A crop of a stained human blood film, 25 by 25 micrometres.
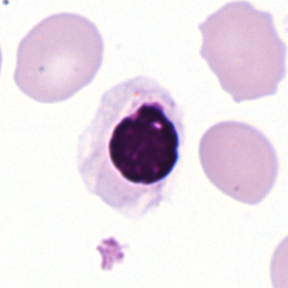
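Normoblast in a stained smear of human peripheral blood, taken feature by feature. First, the cell outline is irregular, with uneven, ragged edges. Next, the nucleus is round, with no lobes or indentation, about 7 by 6 micrometres. Then the chromatin: dense, dark purple, coarsely clumped. Last, the cytoplasm is abundant and widest on the left side of the nucleus.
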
